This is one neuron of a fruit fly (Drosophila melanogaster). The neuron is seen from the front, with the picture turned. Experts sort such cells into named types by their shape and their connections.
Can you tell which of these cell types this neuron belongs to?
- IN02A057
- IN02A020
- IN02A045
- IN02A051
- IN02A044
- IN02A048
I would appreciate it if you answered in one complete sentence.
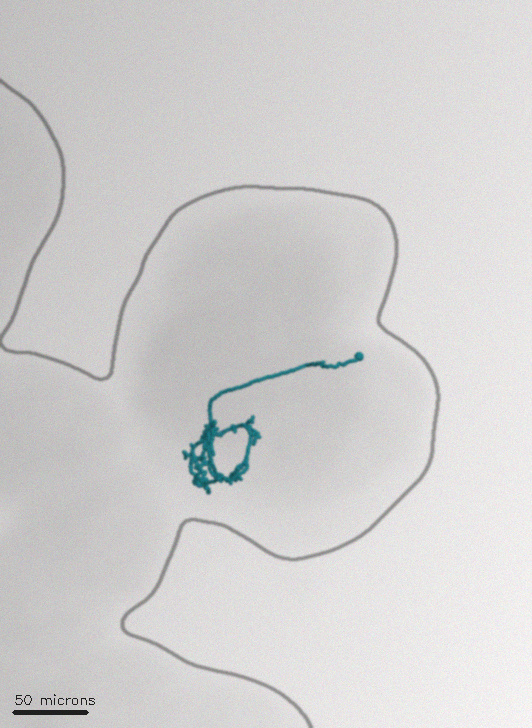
It is to cell type IN02A057 that the neuron belongs.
